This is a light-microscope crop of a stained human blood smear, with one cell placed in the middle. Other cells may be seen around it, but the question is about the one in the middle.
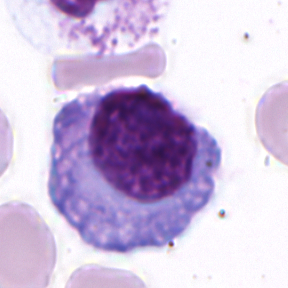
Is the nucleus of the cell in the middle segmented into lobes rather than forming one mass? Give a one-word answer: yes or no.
No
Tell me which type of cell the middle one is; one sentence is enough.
The cell in the exact centre of the crop is a plasma cell.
